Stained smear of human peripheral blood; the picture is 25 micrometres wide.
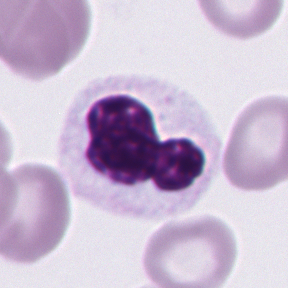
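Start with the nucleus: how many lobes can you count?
Two, and the upper-left lobe is larger than the lower-right one.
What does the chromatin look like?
It is dense and clumped.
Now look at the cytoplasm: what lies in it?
Fine, faint granules.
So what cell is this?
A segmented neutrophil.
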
